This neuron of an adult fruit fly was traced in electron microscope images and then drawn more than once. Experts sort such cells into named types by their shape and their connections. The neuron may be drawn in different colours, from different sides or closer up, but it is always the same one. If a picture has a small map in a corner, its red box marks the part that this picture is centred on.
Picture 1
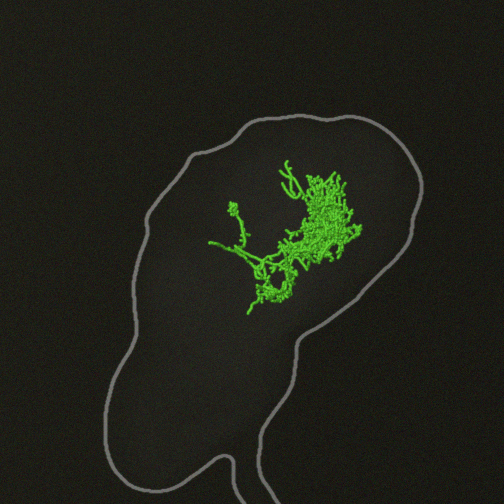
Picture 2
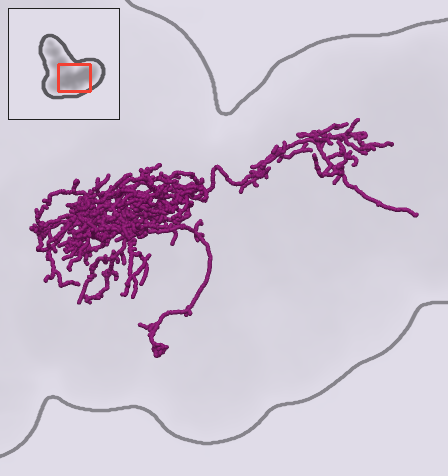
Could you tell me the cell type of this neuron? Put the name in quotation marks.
"PLP074"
